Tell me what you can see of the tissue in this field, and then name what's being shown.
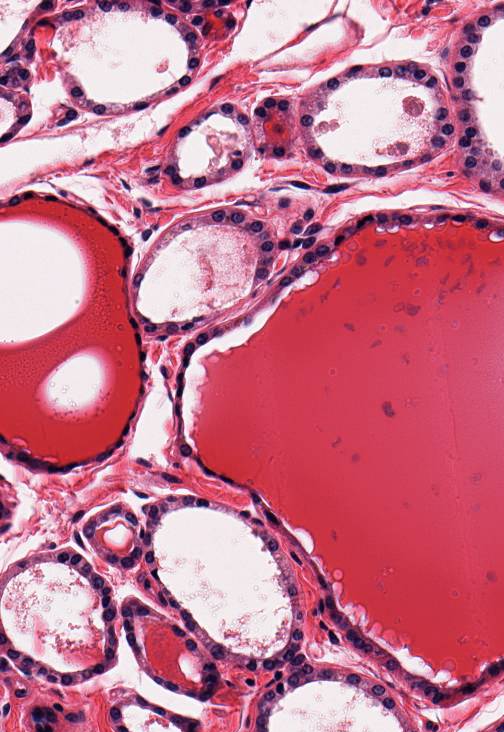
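Closed, rounded follicles of widely varying size; largest fills most of right half. Each follicle lined by single layer of flattened to low cuboidal epithelial cells. Nuclei small, round, dark-staining, in one evenly spaced row. Many smaller follicles: pale, almost empty lumens, only wispy pink granular material. Tissue: thyroid.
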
